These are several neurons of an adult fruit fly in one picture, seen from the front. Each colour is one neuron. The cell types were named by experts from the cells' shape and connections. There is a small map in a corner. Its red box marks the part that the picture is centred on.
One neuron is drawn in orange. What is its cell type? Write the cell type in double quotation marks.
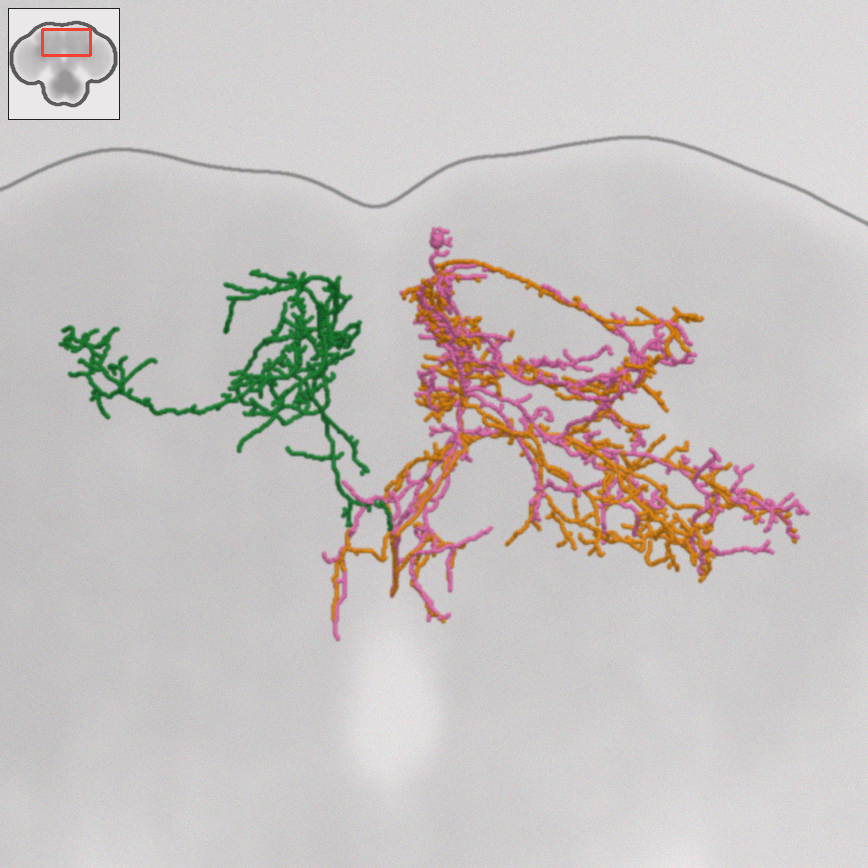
"SMP547"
